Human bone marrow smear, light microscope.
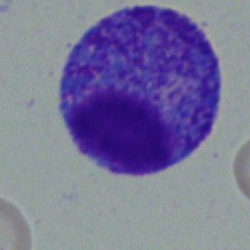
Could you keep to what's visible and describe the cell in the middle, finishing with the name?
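Looking at the lower part of the cell, I find the nucleus sitting off-centre there. It is a single mass without lobes. The cytoplasm is abundant, filling more than half the cell, and between the granules it is bluish. I would call this a promyelocyte.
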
